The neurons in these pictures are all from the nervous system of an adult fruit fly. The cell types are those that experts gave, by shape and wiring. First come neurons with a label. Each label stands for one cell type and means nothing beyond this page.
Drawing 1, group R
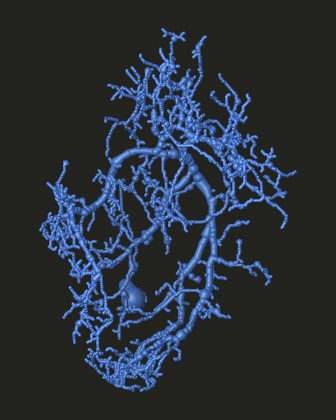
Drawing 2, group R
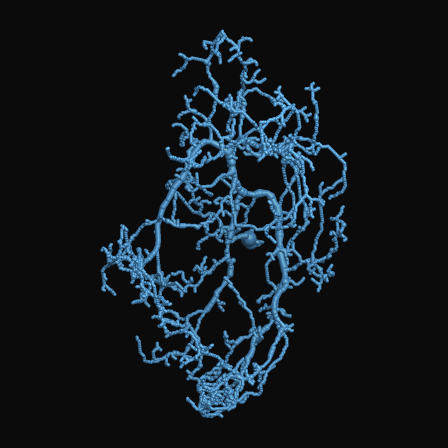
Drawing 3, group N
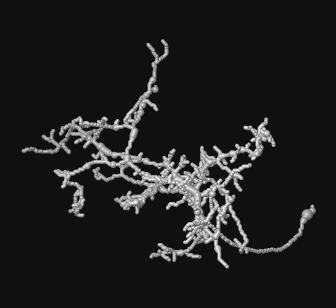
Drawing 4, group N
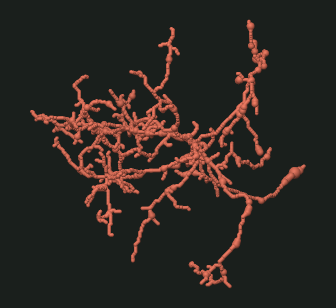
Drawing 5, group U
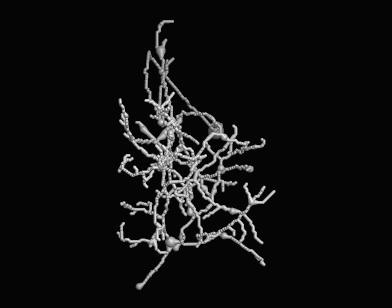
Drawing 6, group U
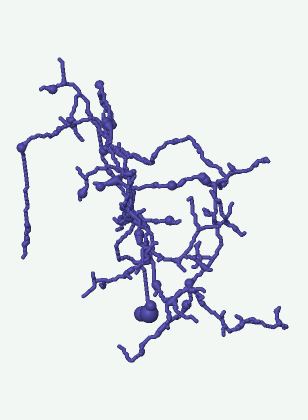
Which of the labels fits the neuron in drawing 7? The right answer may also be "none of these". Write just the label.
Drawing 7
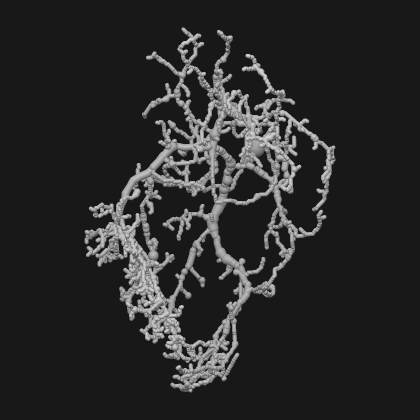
group R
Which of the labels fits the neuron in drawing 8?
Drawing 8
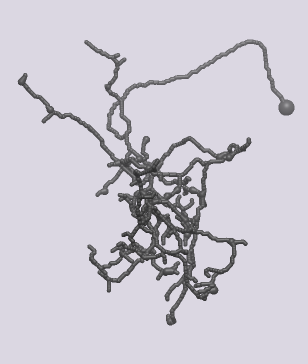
group U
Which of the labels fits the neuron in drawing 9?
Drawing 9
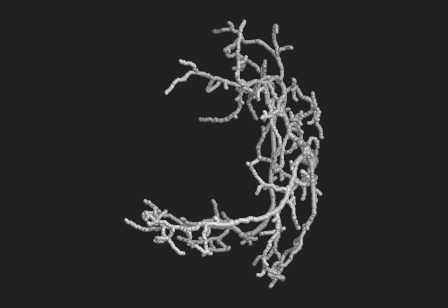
group R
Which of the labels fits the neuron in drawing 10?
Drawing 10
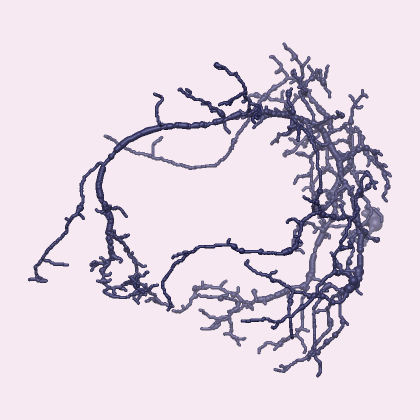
group R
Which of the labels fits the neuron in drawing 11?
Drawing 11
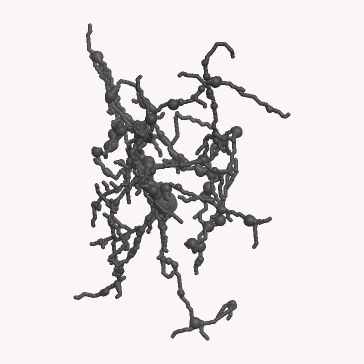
group U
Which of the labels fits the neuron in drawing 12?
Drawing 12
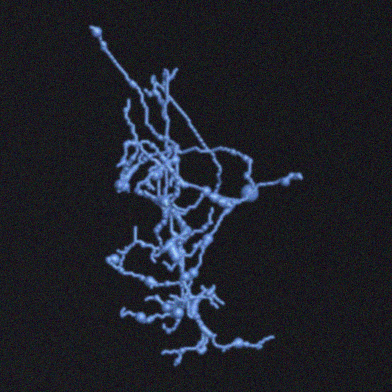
group U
